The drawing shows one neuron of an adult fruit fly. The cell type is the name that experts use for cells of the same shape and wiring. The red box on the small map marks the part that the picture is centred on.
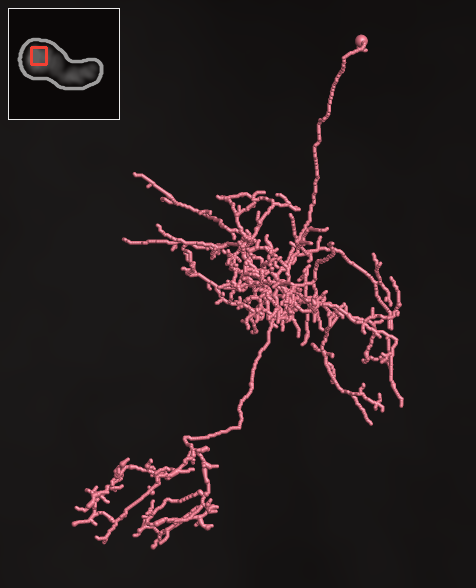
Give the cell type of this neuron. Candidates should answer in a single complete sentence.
It is the cell type IB031 to which this neuron belongs.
